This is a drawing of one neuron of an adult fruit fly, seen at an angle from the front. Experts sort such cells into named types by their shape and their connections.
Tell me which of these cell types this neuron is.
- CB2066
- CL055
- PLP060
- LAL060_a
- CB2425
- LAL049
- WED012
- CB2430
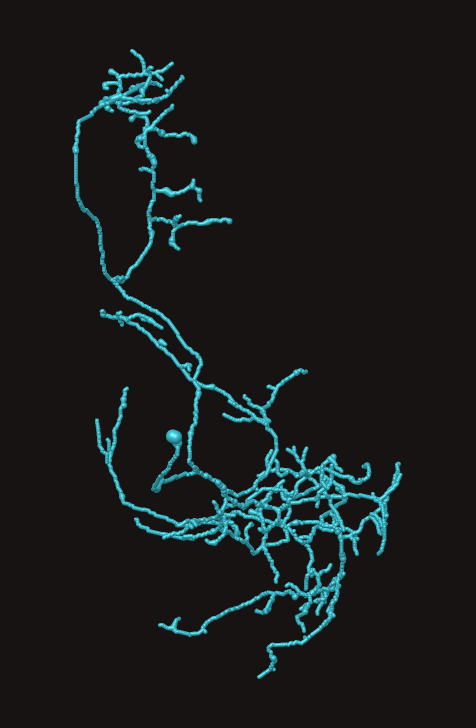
WED012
